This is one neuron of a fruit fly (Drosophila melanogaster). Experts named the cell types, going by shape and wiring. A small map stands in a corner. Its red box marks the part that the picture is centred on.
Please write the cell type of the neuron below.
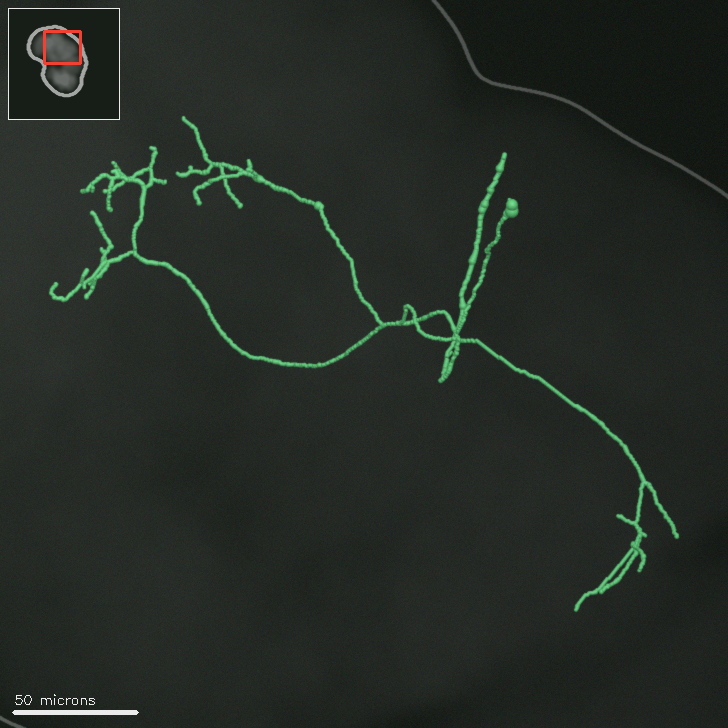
OCG02c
